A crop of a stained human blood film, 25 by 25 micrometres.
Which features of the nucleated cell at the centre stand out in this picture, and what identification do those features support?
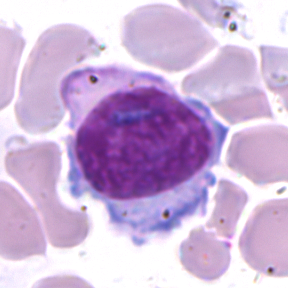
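Looking at the outline first: it is irregular, the edge ruffled and scalloped. Along the lower edge, small blunt knobs of cytoplasm jut out. Inside the nucleus, the chromatin looks mottled and stringy all the way through. I can't find any granules in the cytoplasm. It's a plasma cell.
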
